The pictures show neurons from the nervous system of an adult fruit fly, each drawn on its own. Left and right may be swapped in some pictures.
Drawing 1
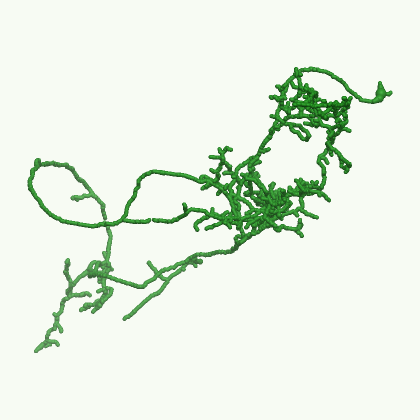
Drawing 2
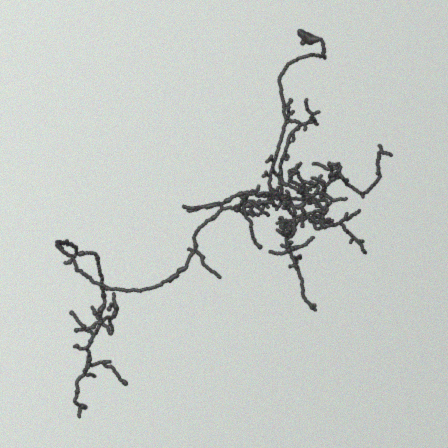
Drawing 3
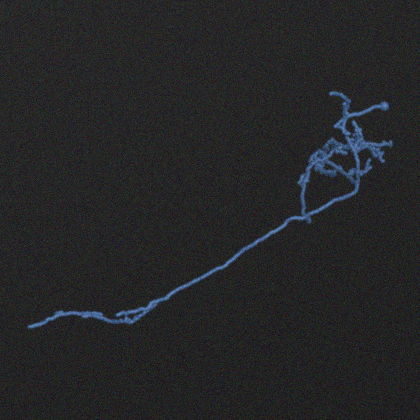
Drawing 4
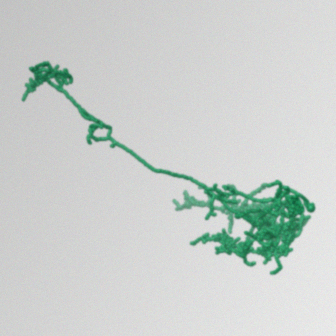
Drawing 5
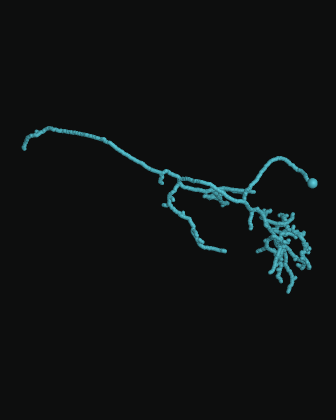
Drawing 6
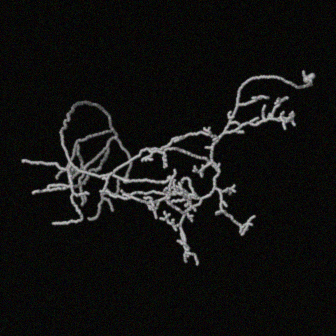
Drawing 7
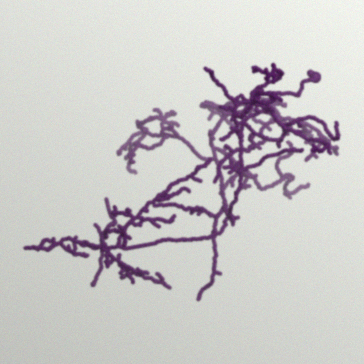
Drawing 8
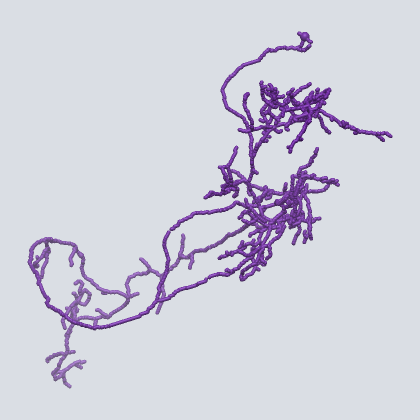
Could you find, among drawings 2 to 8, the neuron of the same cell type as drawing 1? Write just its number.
8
